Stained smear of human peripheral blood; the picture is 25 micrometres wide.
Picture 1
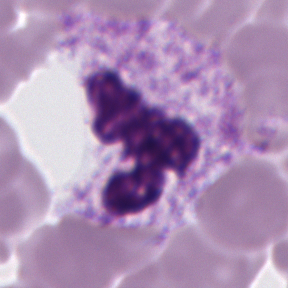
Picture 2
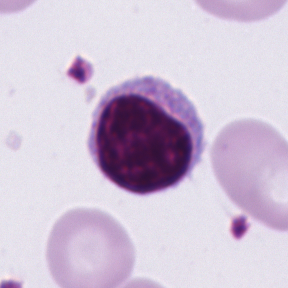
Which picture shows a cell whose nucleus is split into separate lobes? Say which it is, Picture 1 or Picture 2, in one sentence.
In Picture 1, the nucleus of the cell is divided into lobes.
